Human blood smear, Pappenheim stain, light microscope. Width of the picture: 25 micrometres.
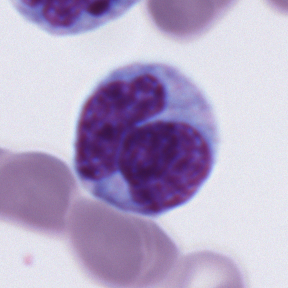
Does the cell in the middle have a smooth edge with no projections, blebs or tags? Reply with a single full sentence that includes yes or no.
Yes, no projections, blebs or ragged parts break the cell's outline.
